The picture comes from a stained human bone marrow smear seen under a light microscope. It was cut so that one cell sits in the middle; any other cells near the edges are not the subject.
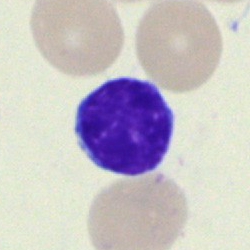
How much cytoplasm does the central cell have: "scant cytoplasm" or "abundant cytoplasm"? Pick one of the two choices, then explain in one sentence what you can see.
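Scant cytoplasm. Cytoplasm is scant, at most a very thin rim at the edge.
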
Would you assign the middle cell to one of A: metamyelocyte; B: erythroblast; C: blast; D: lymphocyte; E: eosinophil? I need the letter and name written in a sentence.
Occupying the middle of the crop is a lymphocyte, hence option D is correct.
